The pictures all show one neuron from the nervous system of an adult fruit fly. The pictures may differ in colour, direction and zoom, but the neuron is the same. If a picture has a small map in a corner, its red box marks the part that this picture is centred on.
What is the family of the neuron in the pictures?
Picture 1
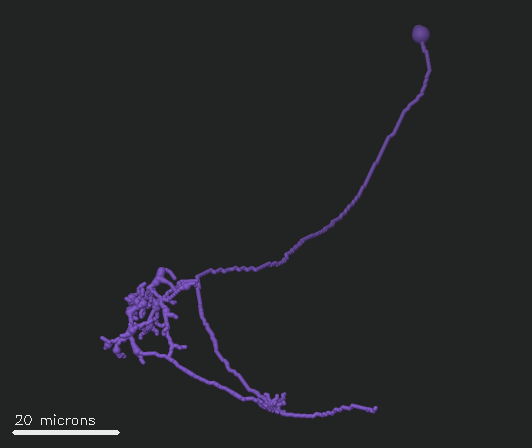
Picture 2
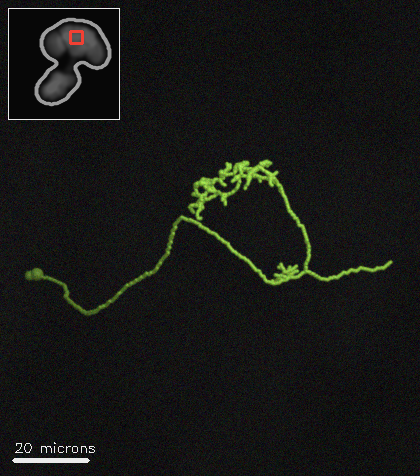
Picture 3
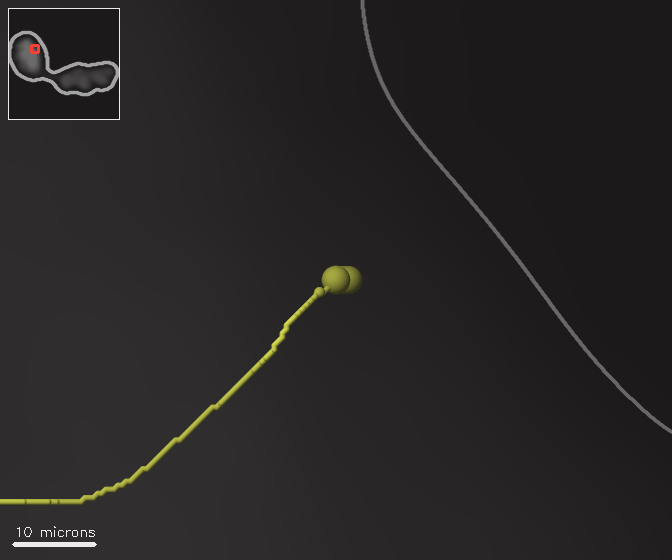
class CX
